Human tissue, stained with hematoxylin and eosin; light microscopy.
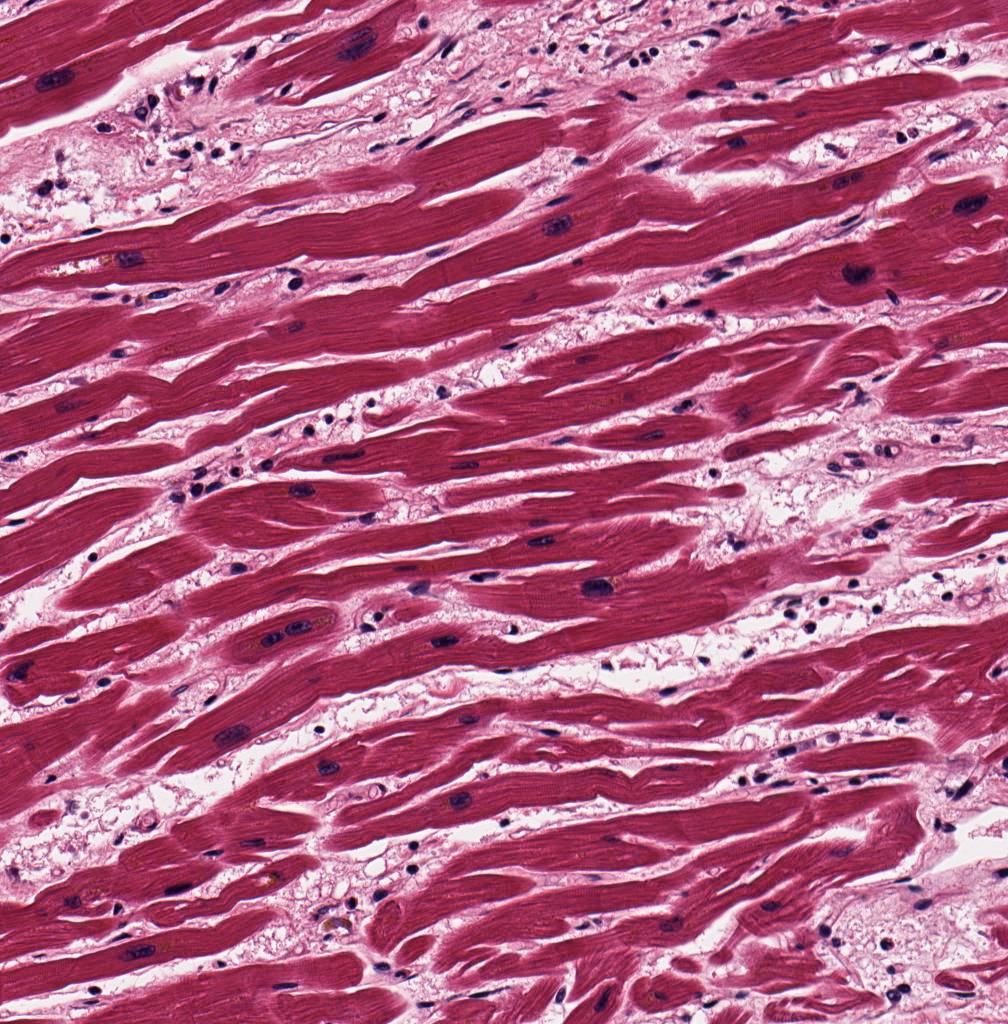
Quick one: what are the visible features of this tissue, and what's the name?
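The muscle fibres branch and join neighbouring fibres instead of running as separate unbranched cylinders. Each fibre holds its nucleus centrally. Pale, loose, finely vacuolated stroma widens the spaces between the fibre bundles. No fat cells are present anywhere in the field. This is the left ventricle of the heart.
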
